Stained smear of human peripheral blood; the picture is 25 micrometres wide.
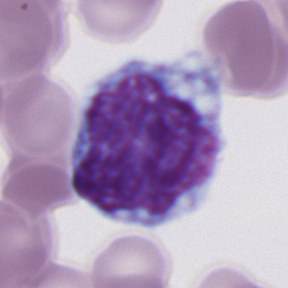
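Monocyte (centre), stained human peripheral blood smear under the light microscope. Looking at the nucleus, about 13 micrometres across, its outline seems irregular, with shallow indentations, and the chromatin is dark purple, mottled and patchy. The cytoplasm appears pale greyish-blue. Toward the upper right of the cell, I notice small clear vacuoles in the cytoplasm.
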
